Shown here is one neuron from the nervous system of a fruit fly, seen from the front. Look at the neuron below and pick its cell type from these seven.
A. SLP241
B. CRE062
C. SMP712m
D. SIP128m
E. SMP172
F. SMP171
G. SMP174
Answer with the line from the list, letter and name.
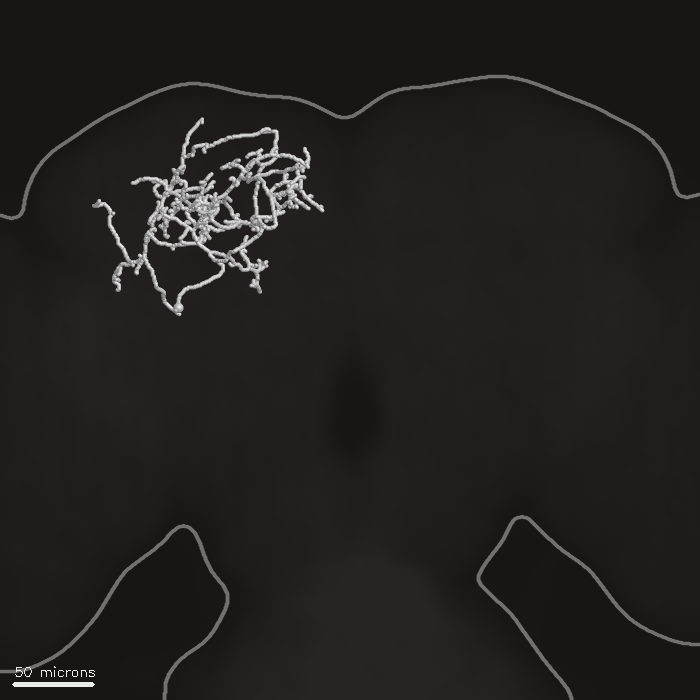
D. SIP128m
